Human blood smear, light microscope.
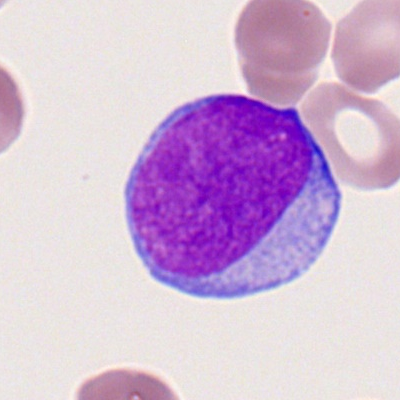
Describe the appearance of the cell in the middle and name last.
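So, round, smooth outline. The cytoplasm sits as a crescent along one side of the nucleus, blue and deepest in colour right at the cell edge, and there are no coarse coloured granules in it. That's a myeloblast.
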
